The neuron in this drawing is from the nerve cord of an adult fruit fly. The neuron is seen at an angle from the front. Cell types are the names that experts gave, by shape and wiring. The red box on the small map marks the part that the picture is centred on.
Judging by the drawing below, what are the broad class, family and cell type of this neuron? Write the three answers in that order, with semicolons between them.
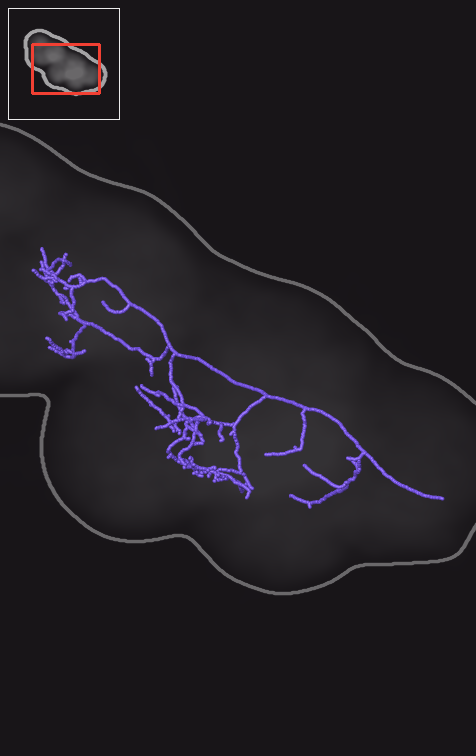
descending neuron; hemilineage MX3; DNge140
